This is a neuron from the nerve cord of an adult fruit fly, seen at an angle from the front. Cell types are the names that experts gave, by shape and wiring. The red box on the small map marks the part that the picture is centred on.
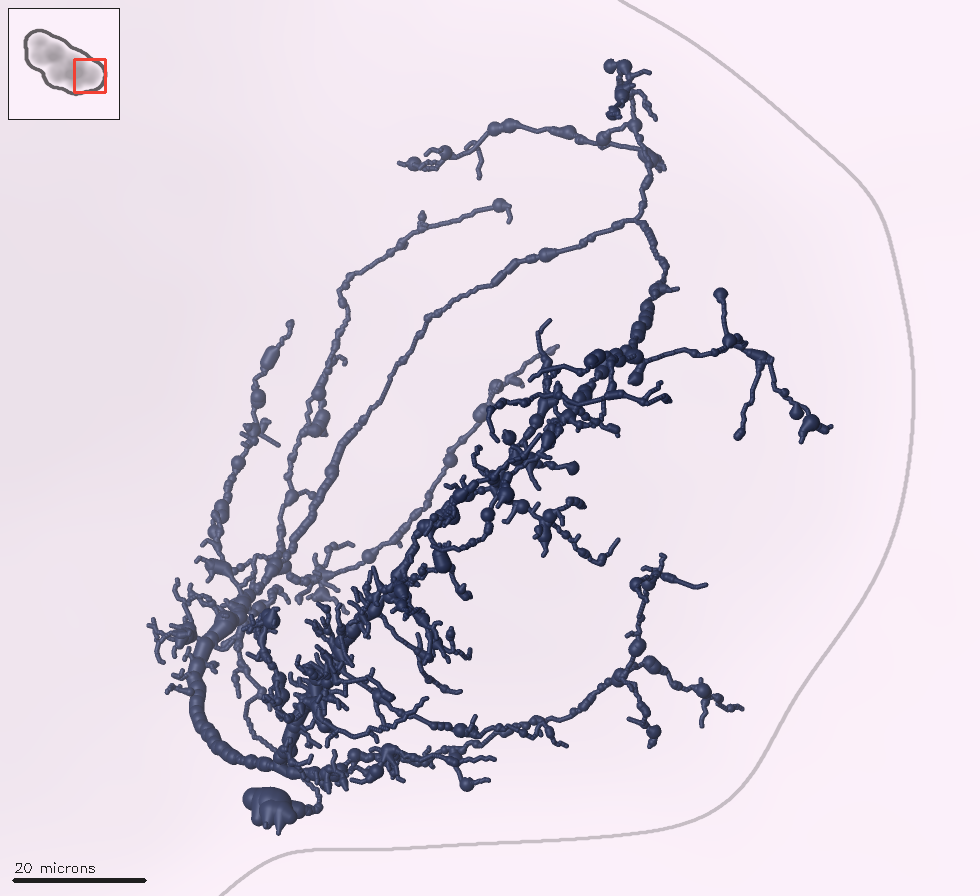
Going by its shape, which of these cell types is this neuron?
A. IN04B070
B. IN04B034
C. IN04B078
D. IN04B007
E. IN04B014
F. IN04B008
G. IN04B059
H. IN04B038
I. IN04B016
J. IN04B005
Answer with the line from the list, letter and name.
H. IN04B038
